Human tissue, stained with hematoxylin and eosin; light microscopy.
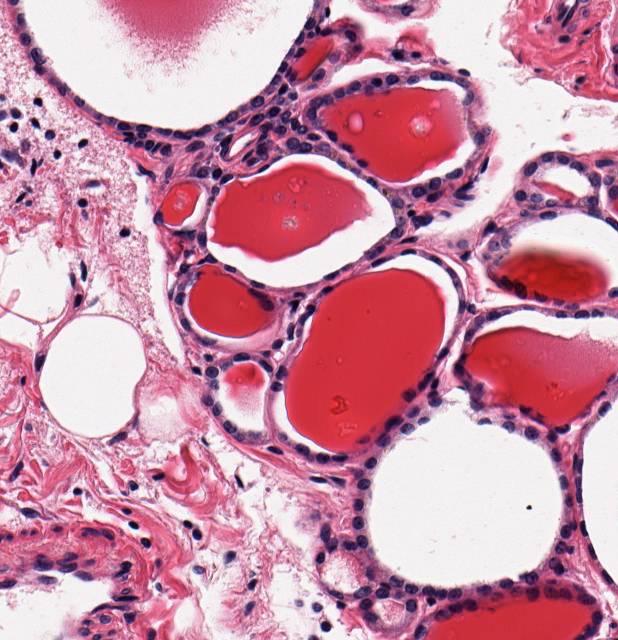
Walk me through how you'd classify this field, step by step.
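Thyroid follicle: closed, rounded follicles of varying size fill the centre and right, beside loose connective tissue on the left. Each is lined by one layer of low cuboidal to flattened cells with small, round, dark, evenly spaced nuclei. Most central lumina hold homogeneous deep red eosinophilic material.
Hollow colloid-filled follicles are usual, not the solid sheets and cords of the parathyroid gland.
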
